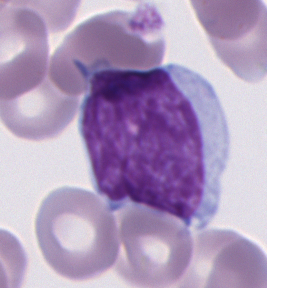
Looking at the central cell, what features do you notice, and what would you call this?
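Nuclear outline roughly rectangular, sides fairly straight. Cytoplasm without visible granules or vacuoles. Small pointed cytoplasmic tag projecting from the upper left edge. Myeloblast.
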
